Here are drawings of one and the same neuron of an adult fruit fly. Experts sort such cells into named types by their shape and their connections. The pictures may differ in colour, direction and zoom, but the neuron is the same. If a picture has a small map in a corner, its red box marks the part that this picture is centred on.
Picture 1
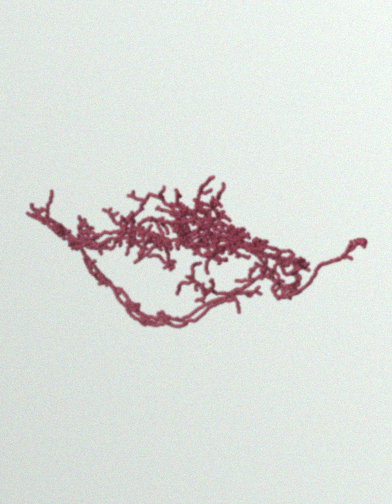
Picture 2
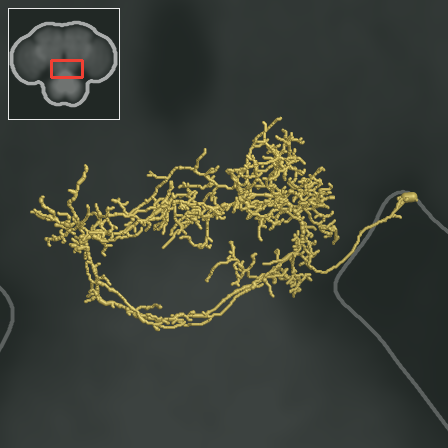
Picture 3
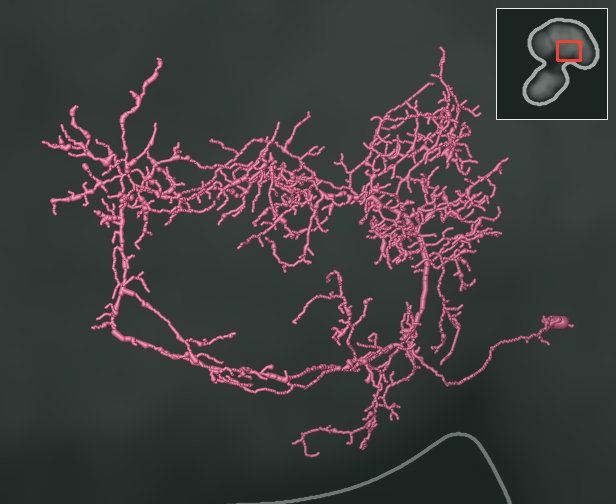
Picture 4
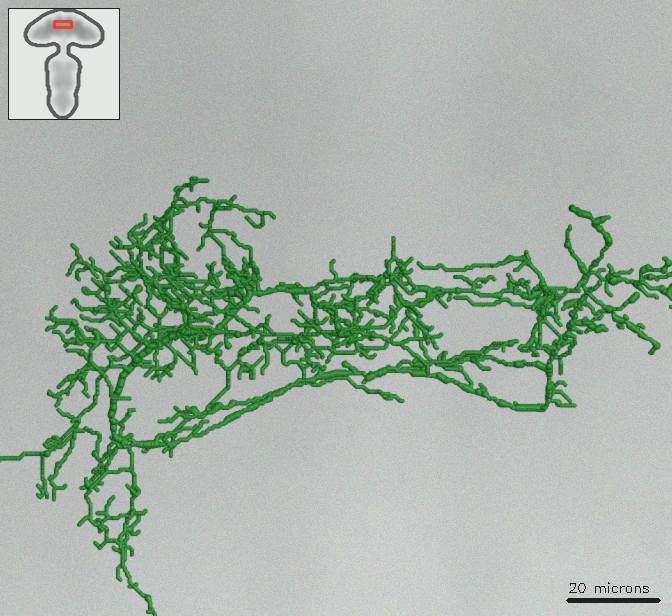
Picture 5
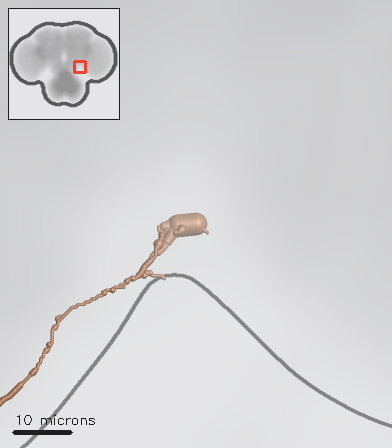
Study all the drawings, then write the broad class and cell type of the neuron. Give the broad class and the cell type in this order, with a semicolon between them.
central-brain intrinsic neuron; GNG578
